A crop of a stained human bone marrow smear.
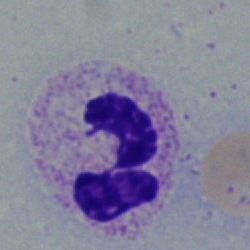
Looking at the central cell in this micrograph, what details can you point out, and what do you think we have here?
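First, the nucleus: curved, and pinched by a narrow constriction into two parts. Next, the chromatin: dark purple and densely clumped. Then the cytoplasm: abundant and pale pinkish-grey, with fine pink-violet granules scattered throughout. Name: segmented neutrophil.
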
